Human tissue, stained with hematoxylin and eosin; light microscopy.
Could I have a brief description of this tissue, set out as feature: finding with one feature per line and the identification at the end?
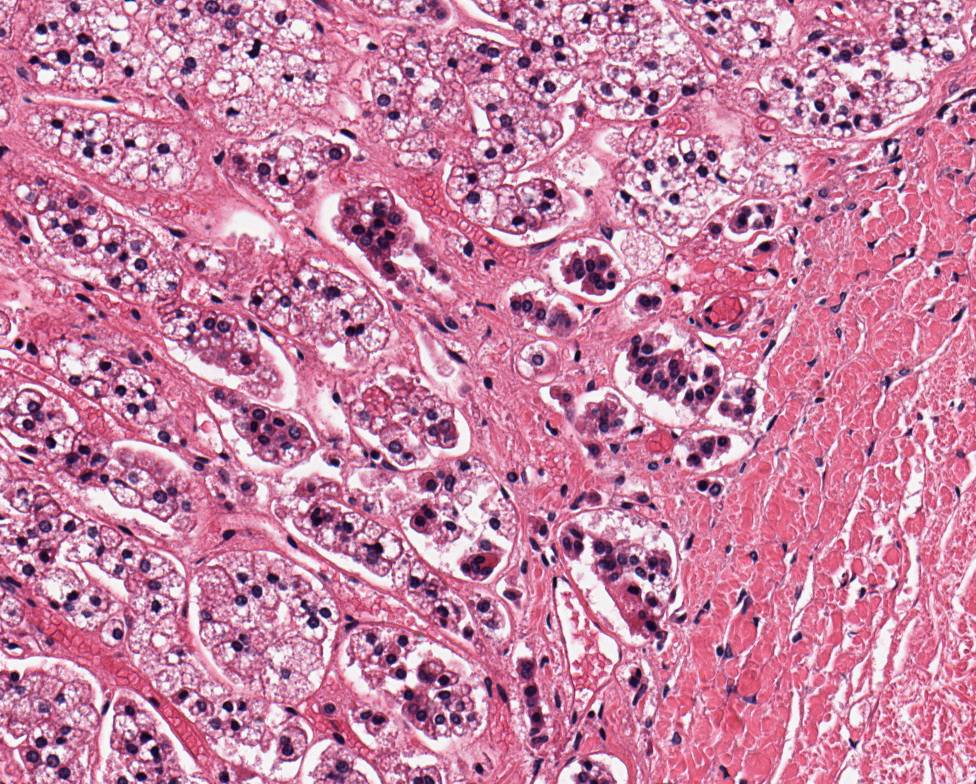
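Nests: rounded and elongated, filling the left two-thirds
Nest cells: mostly pale, finely vacuolated, bubbly cytoplasm
Septa: thin, pink, carrying capillaries with red blood cells
Right third: dense bright eosinophilic fibres, scattered elongated dark nuclei
Name: adrenal gland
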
